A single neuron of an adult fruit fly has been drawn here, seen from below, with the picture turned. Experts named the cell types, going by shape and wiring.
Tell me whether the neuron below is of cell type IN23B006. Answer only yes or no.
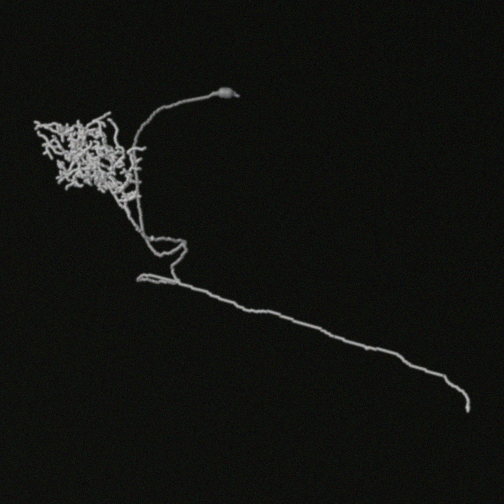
no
